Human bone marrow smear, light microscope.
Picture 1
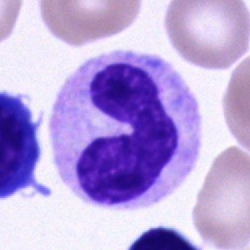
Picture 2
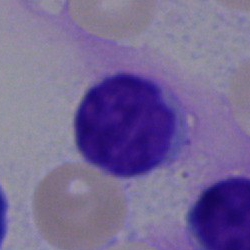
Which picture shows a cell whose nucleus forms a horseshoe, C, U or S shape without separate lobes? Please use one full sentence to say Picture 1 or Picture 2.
The cell in Picture 1 has a nucleus bent into a band with no separate lobes.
